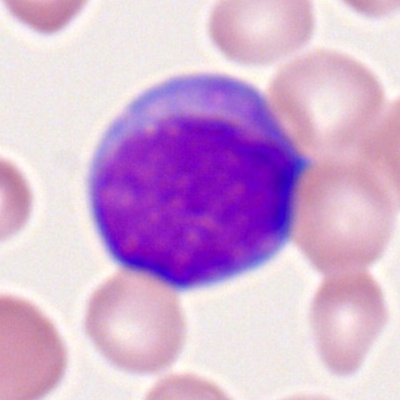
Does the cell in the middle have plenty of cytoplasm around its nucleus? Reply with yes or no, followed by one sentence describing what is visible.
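No. The cytoplasm is a scant blue rim that is widest along the top of the cell.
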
